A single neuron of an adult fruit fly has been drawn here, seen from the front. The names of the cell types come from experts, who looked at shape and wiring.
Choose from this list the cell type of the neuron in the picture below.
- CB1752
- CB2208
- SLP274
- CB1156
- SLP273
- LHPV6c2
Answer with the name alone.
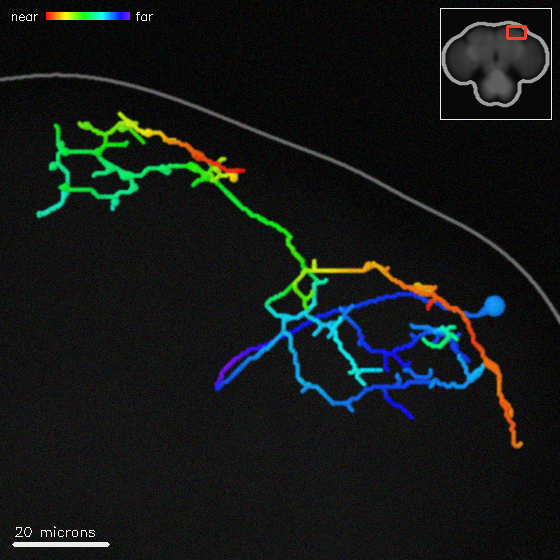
CB2208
